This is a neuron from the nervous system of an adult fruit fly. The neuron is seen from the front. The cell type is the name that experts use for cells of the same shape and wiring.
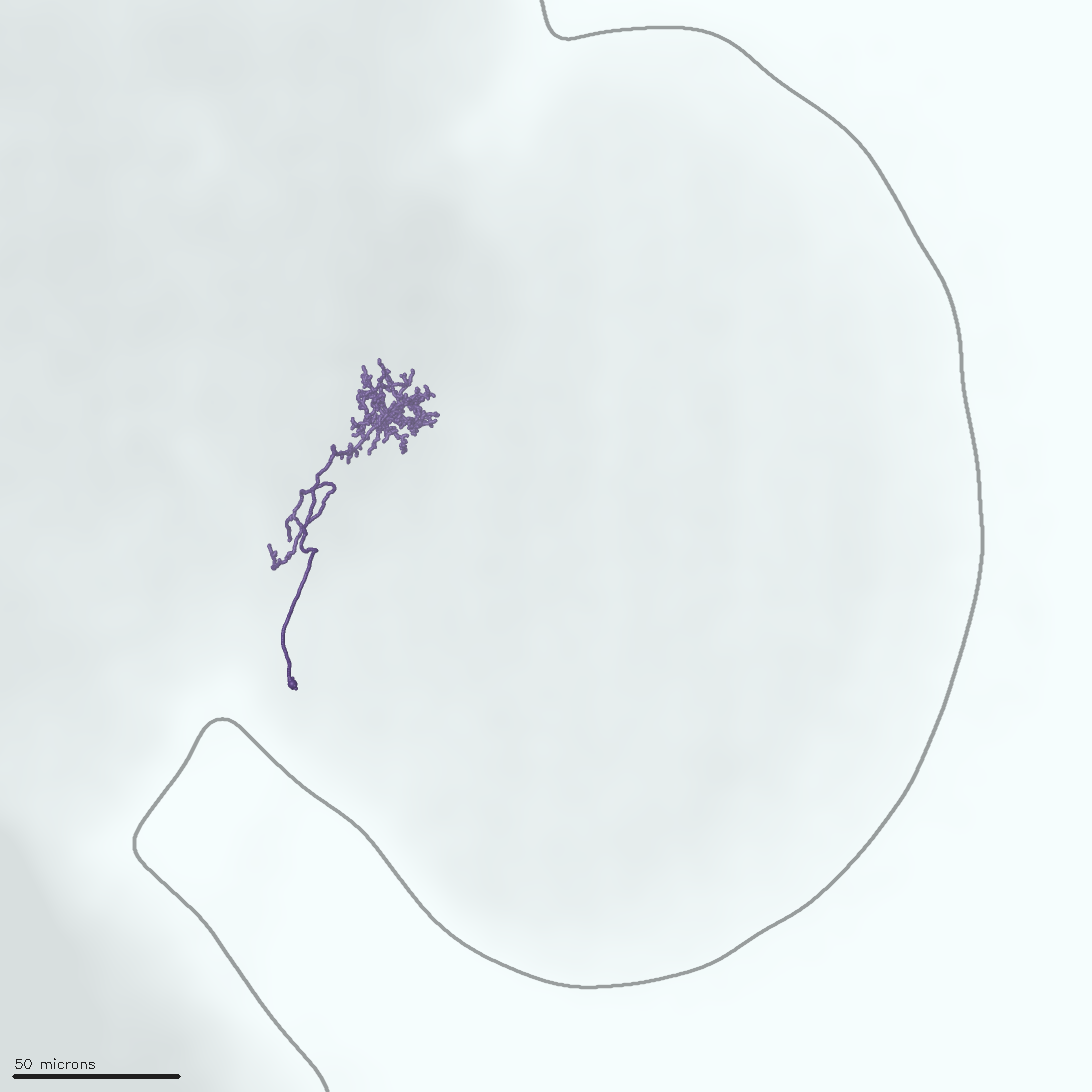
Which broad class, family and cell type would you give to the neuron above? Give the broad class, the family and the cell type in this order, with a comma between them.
optic-lobe intrinsic neuron, Li, Li21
